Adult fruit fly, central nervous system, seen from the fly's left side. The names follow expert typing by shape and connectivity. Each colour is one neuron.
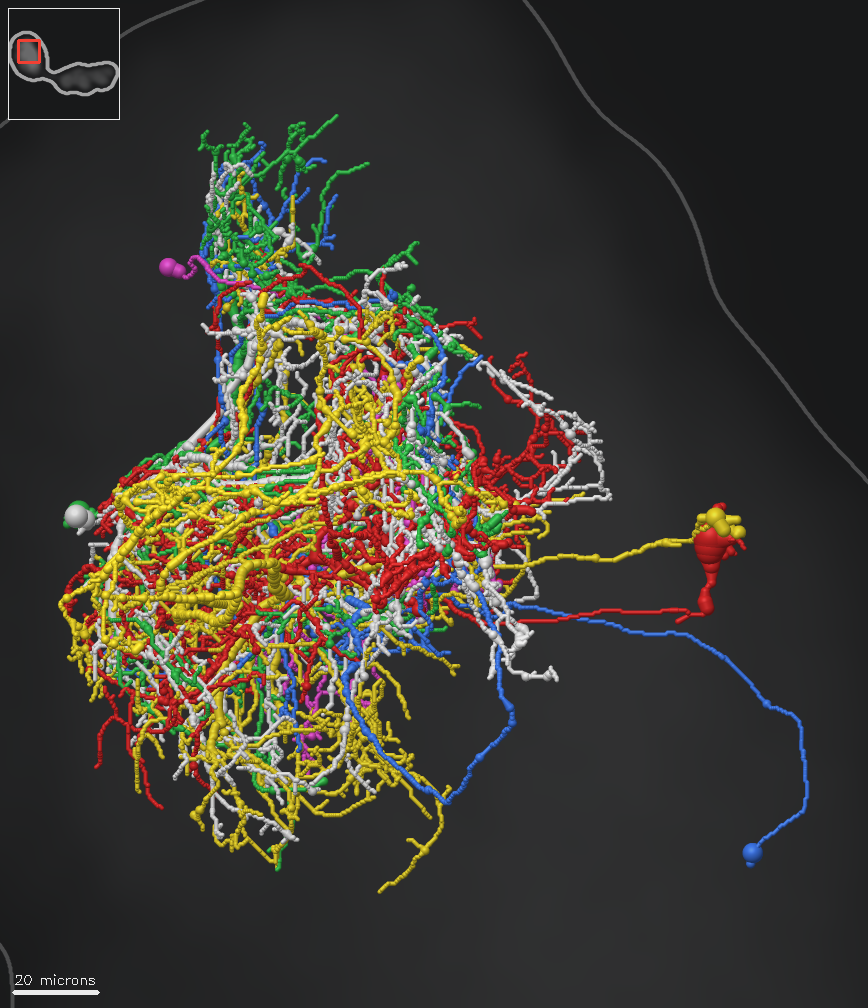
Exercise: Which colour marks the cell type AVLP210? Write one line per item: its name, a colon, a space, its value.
colour: white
